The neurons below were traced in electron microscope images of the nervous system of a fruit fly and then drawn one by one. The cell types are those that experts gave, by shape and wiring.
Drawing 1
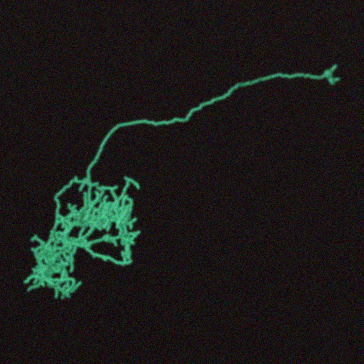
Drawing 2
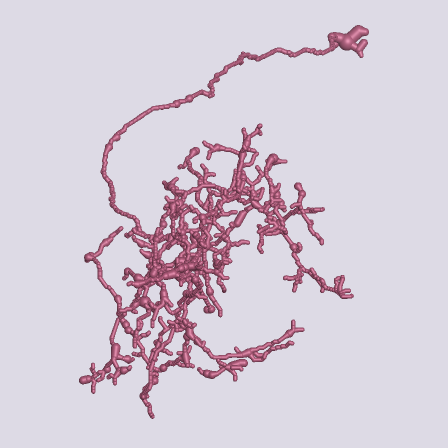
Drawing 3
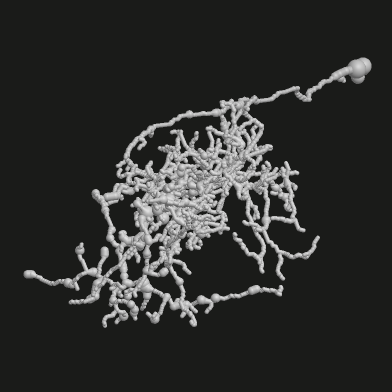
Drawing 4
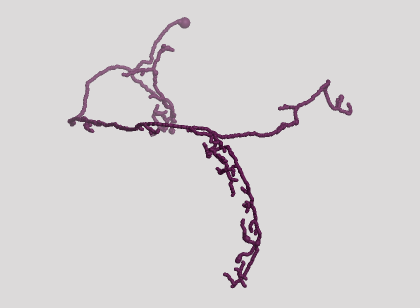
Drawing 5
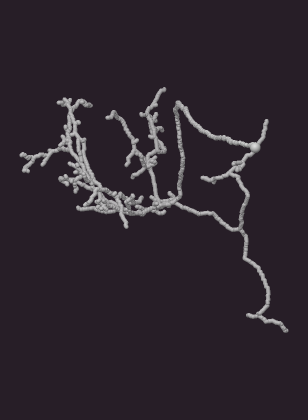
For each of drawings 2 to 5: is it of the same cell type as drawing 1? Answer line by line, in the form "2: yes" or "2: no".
2: yes
3: yes
4: no
5: no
